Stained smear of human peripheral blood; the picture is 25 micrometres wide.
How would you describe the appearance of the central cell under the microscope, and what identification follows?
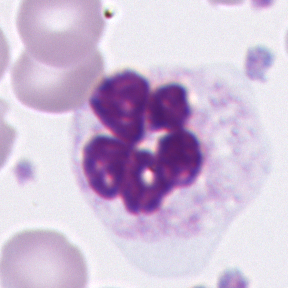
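The nuclear lobes are grouped around a small clear gap near the centre of the nucleus, which measures about 12 by 10 micrometres. The cytoplasm is abundant and pale pinkish-lilac, sprinkled with fine granules of the same colour. The cell edge is smooth, with no surface projections. This is a segmented neutrophil.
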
